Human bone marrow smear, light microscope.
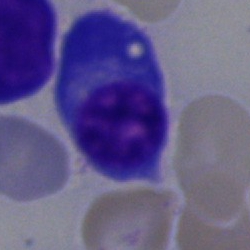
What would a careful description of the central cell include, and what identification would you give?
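It's oval, taller than wide, with a small pointed tag of cytoplasm at the lower right. Chromatin is dark purple and clumped, with lighter patches between. There's one small round clear vacuole in the upper right of the cytoplasm. That's a plasma cell.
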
